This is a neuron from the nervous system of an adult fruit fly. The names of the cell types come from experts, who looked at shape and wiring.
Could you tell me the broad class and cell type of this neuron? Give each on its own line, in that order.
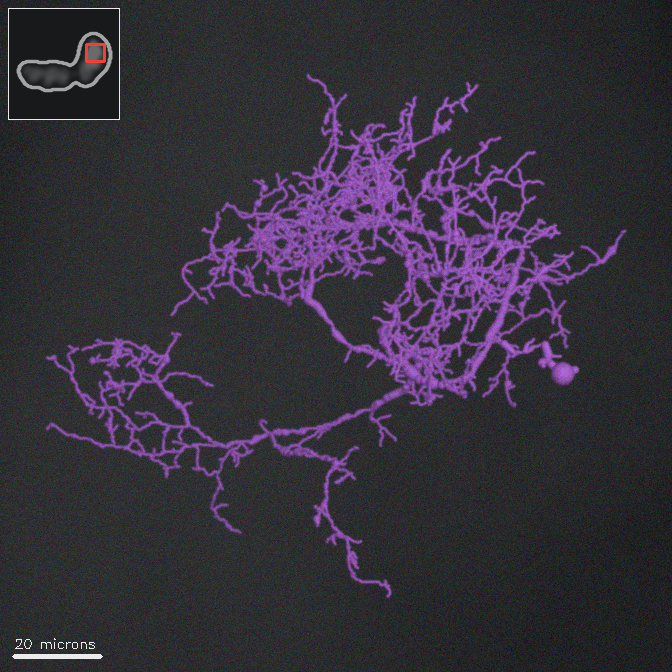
central-brain intrinsic neuron
PVLP012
